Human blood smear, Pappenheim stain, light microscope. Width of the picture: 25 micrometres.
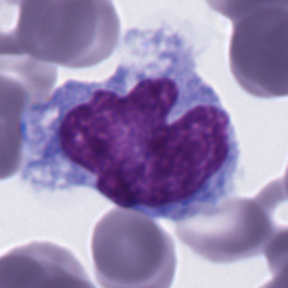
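Monocyte in a stained peripheral blood smear. The chromatin is finely textured and lacy with paler streaks, not clumped into coarse dark blocks; the nucleus measures about 15 by 12 micrometres. Pale greyish-blue cytoplasm forms a broad rim, widest on the left of the nucleus, and looks finely foamy with small pale clear spots. The cell outline is irregular and ragged rather than smoothly round.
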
